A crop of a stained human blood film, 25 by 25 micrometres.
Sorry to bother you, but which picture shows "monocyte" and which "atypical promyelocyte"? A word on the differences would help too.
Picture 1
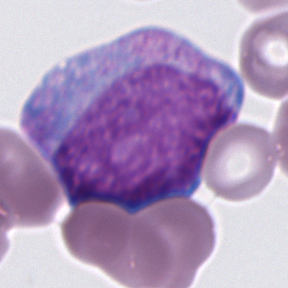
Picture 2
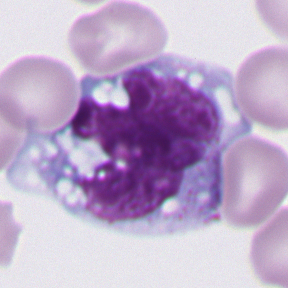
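The atypical promyelocyte occupies picture 1; the monocyte, picture 2. The outline of the atypical promyelocyte is angular, with fairly straight edges, while that of the monocyte is irregular rather than smoothly round. The monocyte's cytoplasm is plentiful and pale greyish blue and contains many small clear vacuoles, most of them on the left side; the atypical promyelocyte shows no vacuoles.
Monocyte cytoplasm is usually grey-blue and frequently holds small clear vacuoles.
The monocyte's nucleus is irregularly folded with deep indentations. In the atypical promyelocyte, a pale rounded area lies near the centre of the nucleus. Red cells press against the lower edge of the atypical promyelocyte and touch the monocyte at its top, left and right sides.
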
